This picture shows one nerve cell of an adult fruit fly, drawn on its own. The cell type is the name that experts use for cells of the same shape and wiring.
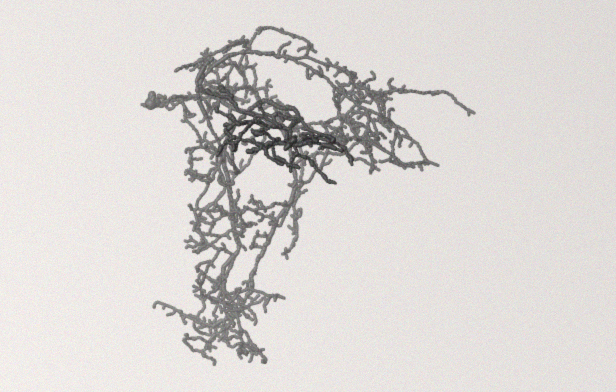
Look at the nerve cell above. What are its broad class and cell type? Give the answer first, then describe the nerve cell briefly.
This is a central-brain intrinsic neuron. It is of cell type SMP147. Its cell body lies at the upper left of the picture. As drawn here it is about as wide as it is tall.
